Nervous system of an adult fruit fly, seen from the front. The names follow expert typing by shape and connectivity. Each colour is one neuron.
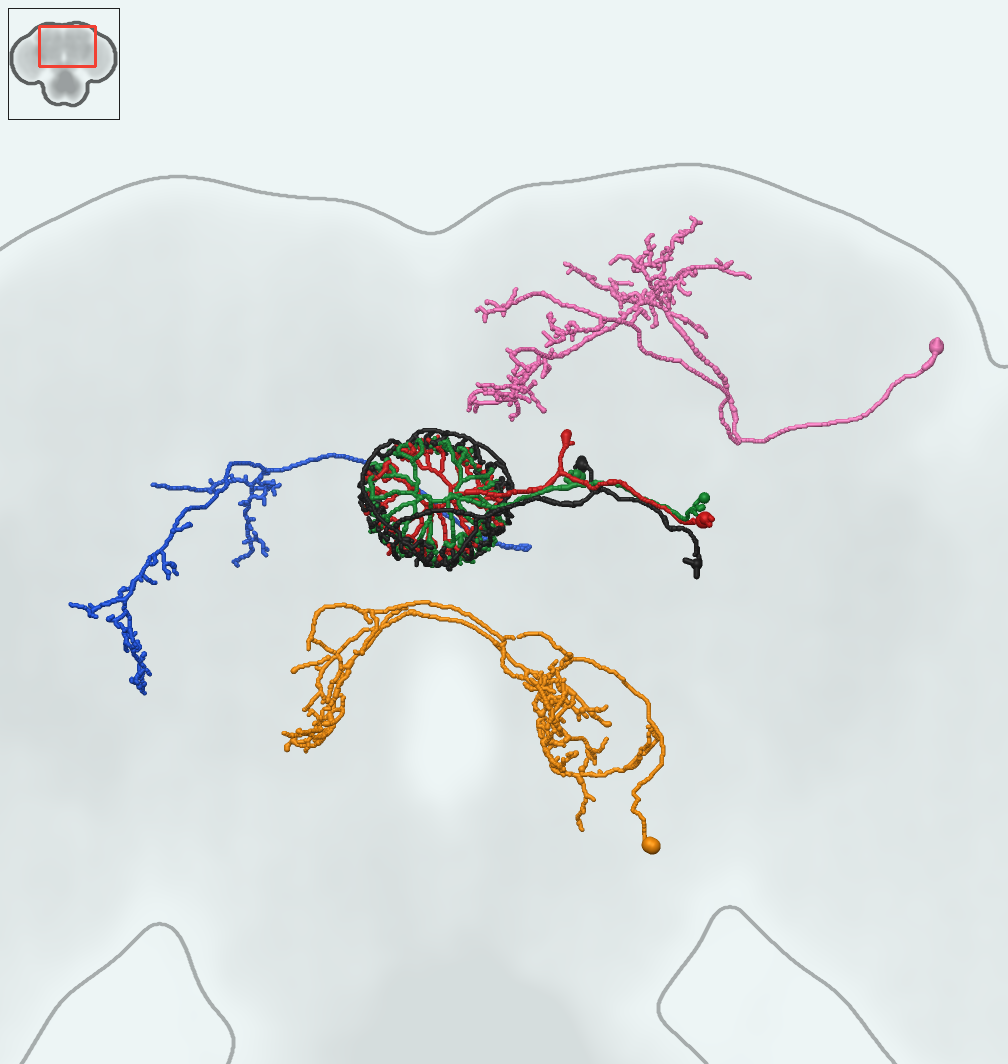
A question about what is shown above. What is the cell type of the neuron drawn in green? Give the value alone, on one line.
ER2_a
